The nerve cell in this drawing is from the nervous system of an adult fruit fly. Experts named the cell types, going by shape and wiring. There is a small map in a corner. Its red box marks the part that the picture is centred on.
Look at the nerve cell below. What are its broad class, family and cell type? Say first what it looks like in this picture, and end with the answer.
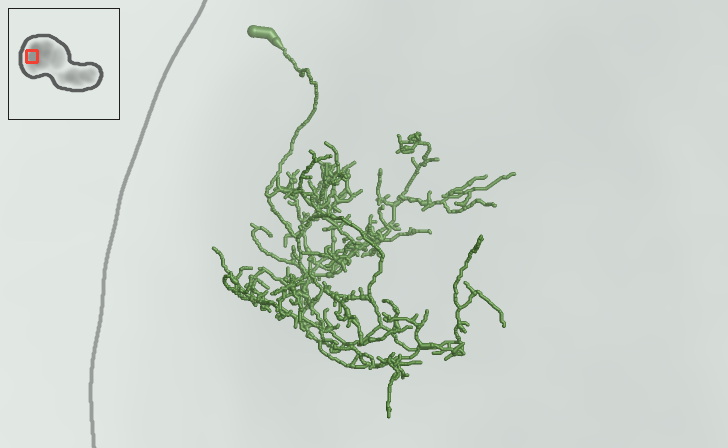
As drawn here it is taller than it is wide. This is a central-brain intrinsic neuron. Its family is hemilineage VLPl4_anterior. It is of cell type PVLP088.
